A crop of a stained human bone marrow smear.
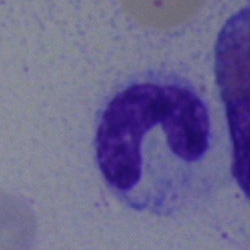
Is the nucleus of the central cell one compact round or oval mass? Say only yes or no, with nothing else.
No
